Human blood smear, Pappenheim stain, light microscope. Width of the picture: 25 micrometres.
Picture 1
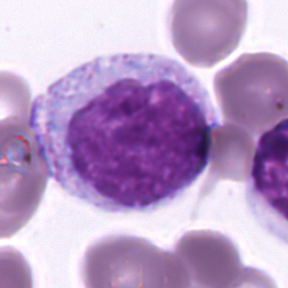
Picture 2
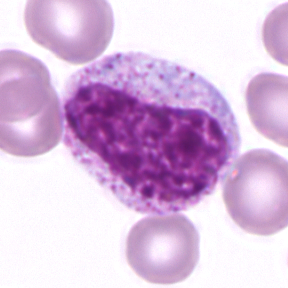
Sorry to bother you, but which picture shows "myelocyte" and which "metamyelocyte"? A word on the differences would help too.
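Picture 1 shows a myelocyte and picture 2 a metamyelocyte. Chromatin is finely stippled in picture 1 but clumped into dark patches with paler spaces between in picture 2.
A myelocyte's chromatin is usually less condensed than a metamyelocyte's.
The nucleus of picture 2 is a single elongated, bean-shaped mass lying across the cell.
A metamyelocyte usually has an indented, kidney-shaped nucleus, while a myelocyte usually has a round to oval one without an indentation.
In picture 1 the nucleus is oval with a shallow notch in its upper border. Fine granules are scattered through the cytoplasm of both: pinkish-purple in picture 1, purple-red in picture 2.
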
